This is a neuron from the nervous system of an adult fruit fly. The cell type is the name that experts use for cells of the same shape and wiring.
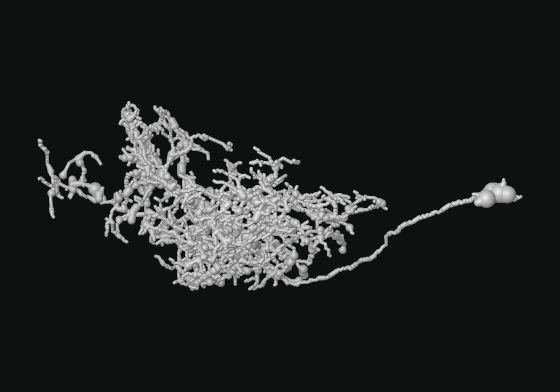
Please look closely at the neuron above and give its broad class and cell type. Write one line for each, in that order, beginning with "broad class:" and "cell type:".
broad class: central-brain intrinsic neuron
cell type: GNG089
